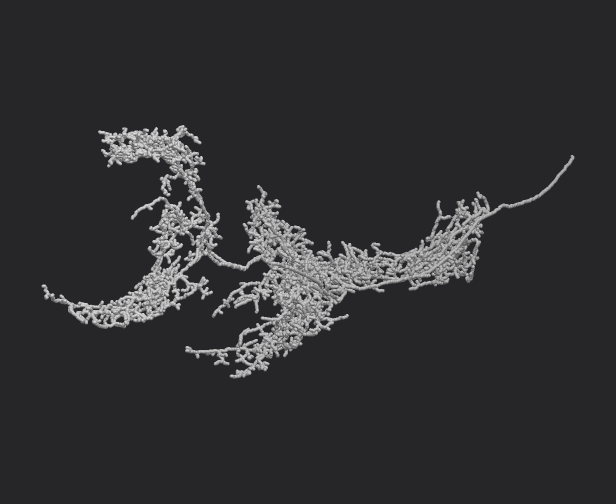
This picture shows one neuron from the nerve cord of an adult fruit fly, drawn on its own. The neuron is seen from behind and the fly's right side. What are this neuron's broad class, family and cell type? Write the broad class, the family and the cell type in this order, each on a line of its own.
descending neuron
hemilineage MX3
DNge104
